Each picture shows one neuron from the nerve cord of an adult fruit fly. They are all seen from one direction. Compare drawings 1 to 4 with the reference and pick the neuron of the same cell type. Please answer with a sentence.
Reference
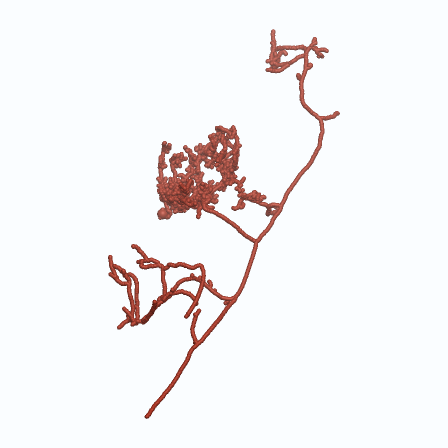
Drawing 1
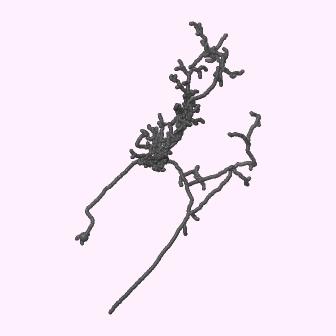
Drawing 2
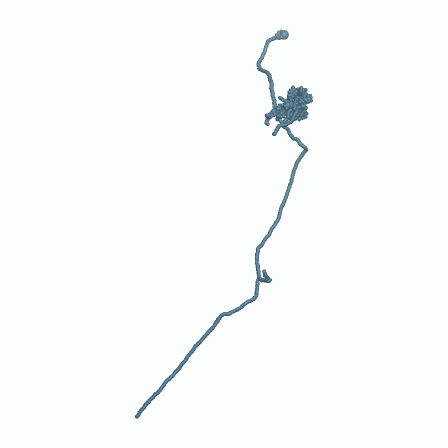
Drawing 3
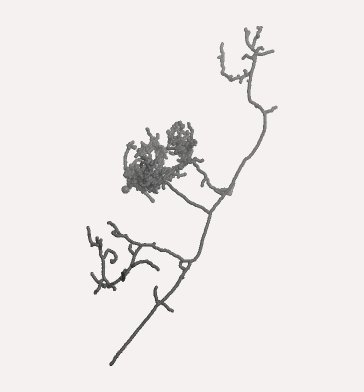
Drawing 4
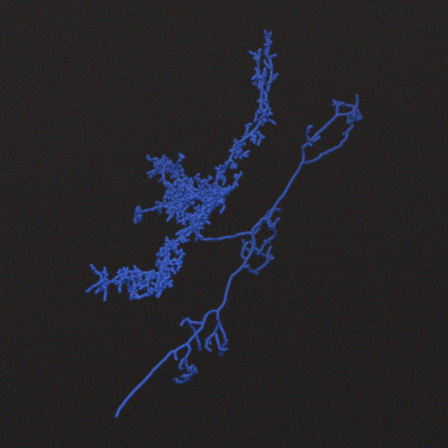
The neuron in drawing 3 is of the same cell type.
